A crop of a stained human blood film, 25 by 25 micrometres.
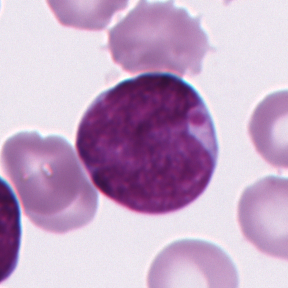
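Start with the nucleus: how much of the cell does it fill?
About 90% of the cell's area; it measures about 12 micrometres across, in a cell about 13 micrometres across, and has a small notch on the right.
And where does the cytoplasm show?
Only as a thin pale lilac crescent on the right side, within a smooth, roughly round outline.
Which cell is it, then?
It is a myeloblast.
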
